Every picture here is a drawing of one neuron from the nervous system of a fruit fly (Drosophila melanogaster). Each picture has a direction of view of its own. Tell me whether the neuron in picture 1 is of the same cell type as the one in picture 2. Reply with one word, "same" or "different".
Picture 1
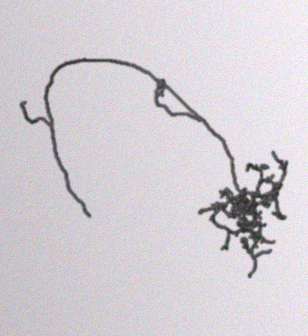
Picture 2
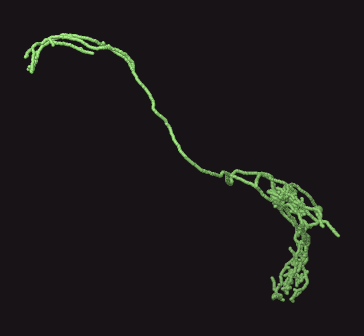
different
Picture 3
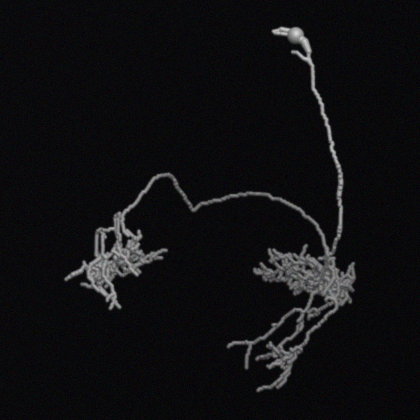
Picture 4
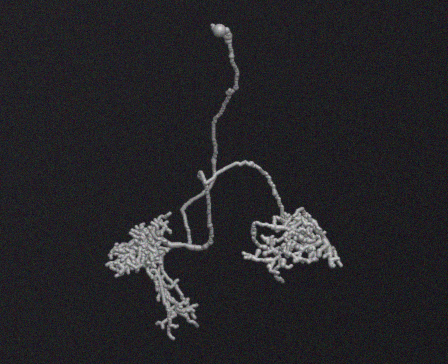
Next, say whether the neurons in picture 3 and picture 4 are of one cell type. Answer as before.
same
